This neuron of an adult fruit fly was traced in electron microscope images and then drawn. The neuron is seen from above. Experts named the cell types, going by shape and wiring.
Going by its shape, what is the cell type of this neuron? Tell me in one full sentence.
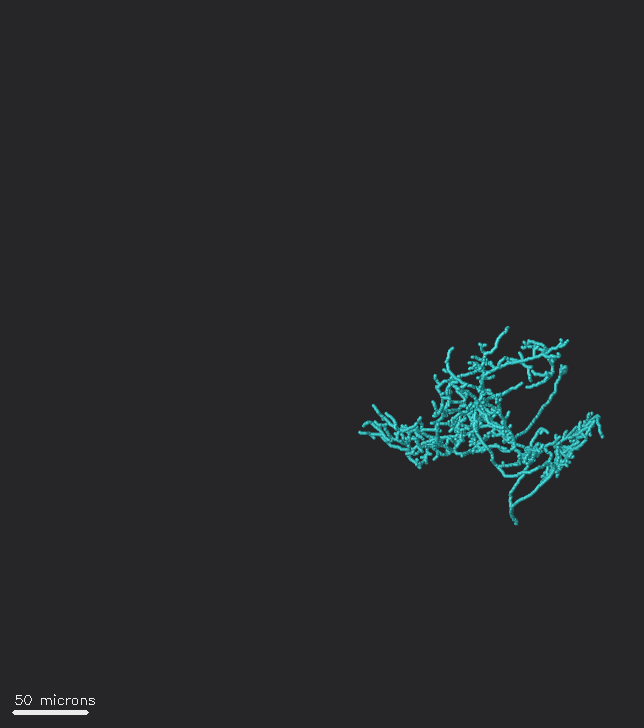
The cell type LoVP97 is the type of this neuron.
